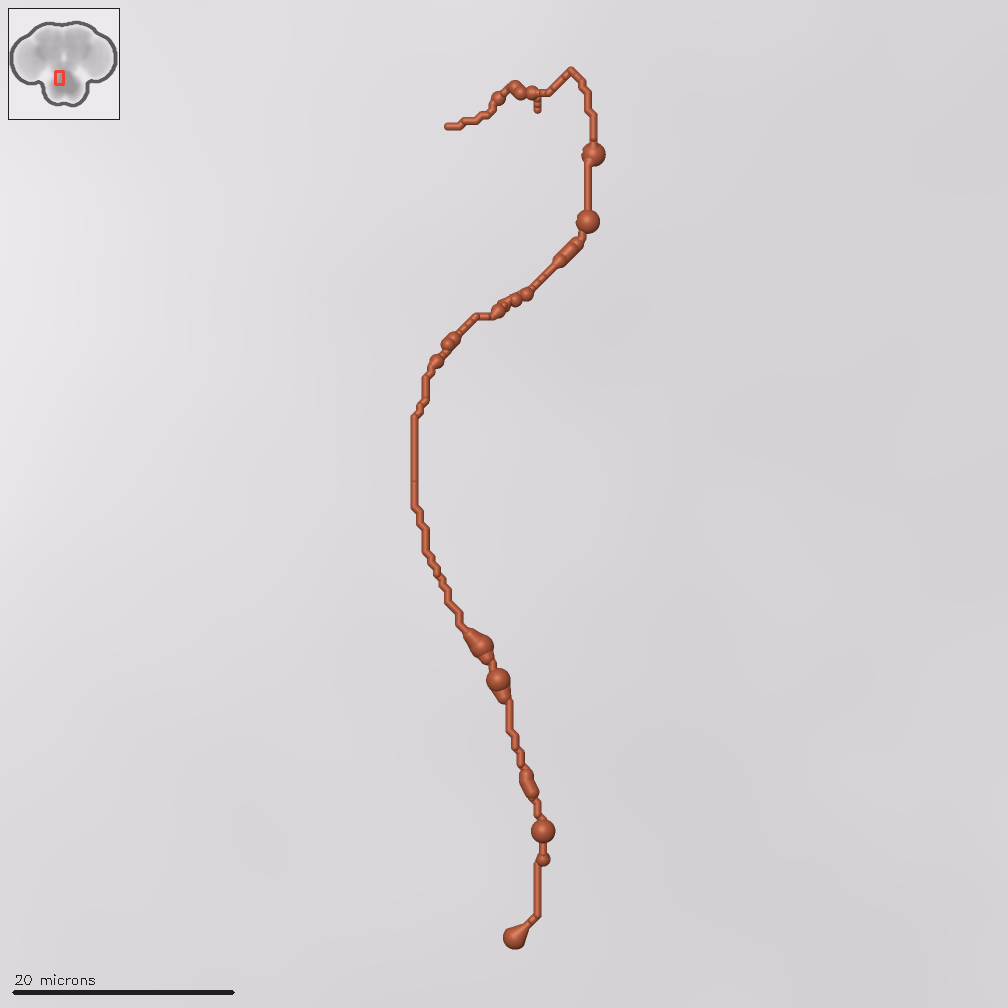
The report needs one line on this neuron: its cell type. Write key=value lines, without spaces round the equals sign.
cell_type=BM_InOm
